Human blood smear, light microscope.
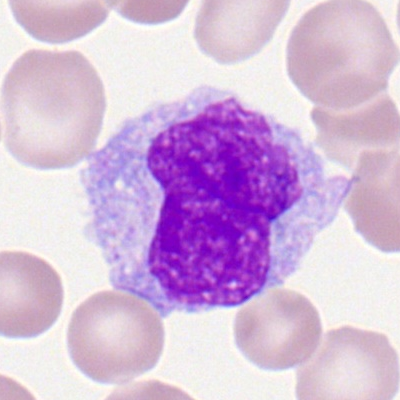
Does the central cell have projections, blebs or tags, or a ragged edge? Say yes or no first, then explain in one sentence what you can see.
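Yes. A small pointed projection extends from the right edge of the cell.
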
